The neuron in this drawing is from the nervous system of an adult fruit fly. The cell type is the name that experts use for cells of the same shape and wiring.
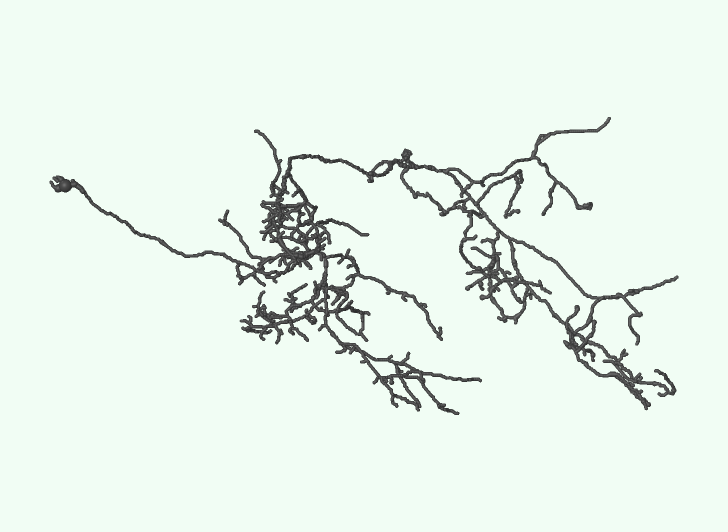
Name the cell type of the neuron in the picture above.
LAL117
